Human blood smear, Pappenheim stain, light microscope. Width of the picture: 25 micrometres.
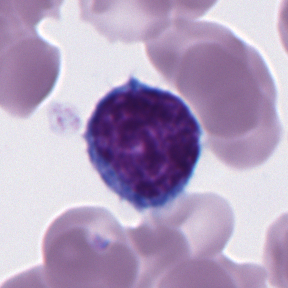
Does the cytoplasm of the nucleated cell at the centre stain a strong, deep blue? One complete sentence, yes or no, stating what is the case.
Yes, the cytoplasm of the cell takes up a strong blue stain.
